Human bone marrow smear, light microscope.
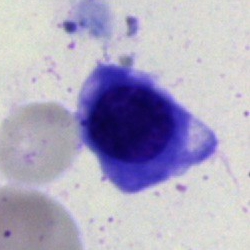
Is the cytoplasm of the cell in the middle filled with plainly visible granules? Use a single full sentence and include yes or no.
No, its cytoplasm lacks visible granules entirely.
